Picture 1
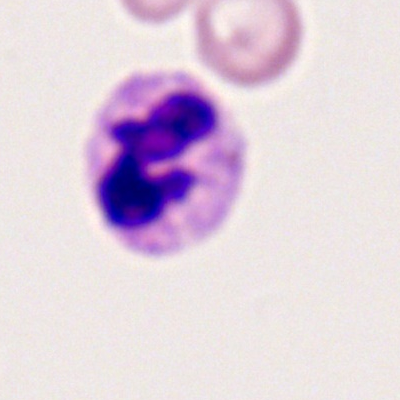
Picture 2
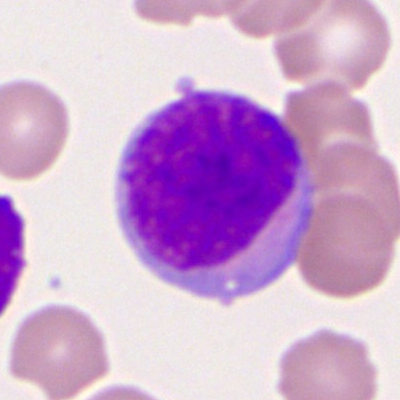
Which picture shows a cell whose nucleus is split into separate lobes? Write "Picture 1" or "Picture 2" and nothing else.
Picture 1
